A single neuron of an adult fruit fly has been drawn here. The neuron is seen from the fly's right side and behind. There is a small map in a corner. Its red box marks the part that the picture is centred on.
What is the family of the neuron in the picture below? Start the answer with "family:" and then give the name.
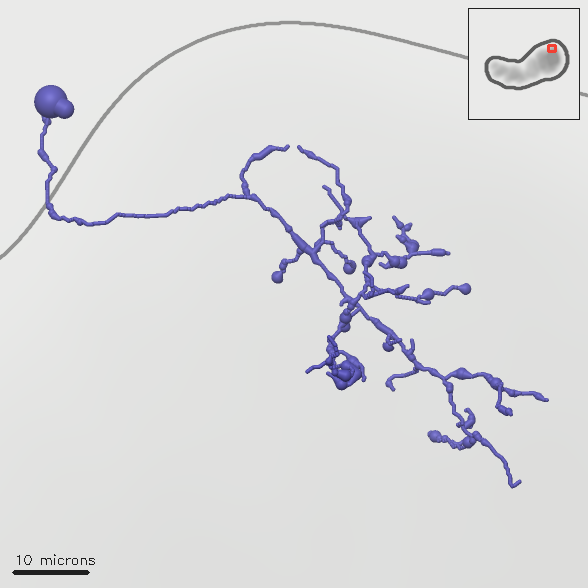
family: hemilineage SLPpm1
